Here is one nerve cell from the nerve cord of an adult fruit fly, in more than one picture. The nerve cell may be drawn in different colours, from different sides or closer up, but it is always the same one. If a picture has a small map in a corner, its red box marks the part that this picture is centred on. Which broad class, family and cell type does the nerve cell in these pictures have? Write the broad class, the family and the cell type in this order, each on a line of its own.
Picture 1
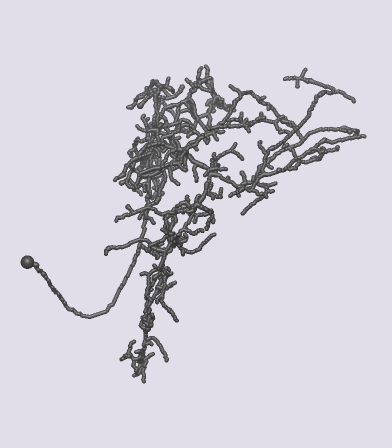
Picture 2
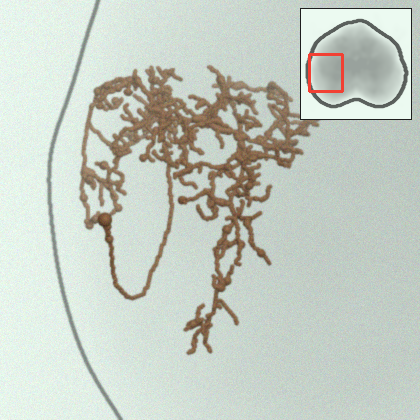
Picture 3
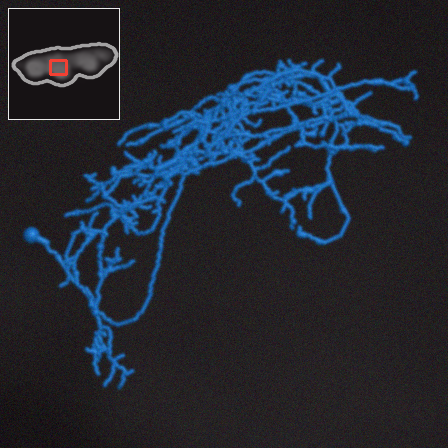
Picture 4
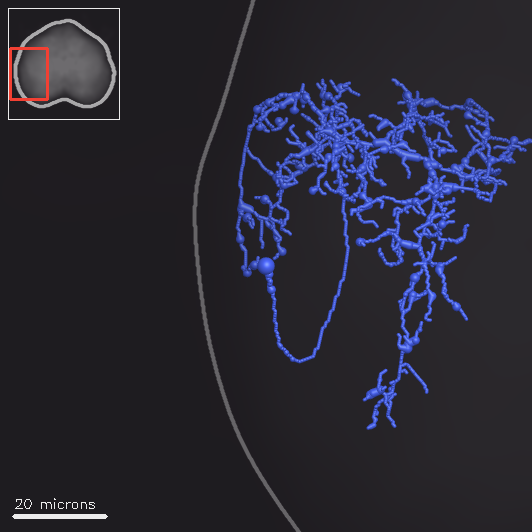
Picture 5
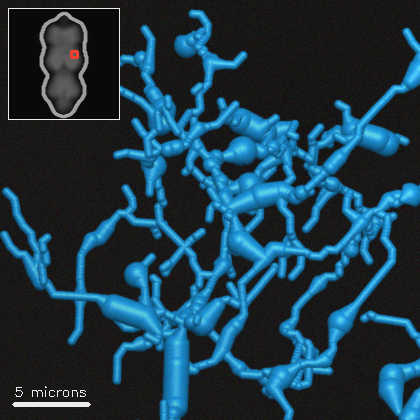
nerve-cord intrinsic neuron
hemilineage 08A
IN08A032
